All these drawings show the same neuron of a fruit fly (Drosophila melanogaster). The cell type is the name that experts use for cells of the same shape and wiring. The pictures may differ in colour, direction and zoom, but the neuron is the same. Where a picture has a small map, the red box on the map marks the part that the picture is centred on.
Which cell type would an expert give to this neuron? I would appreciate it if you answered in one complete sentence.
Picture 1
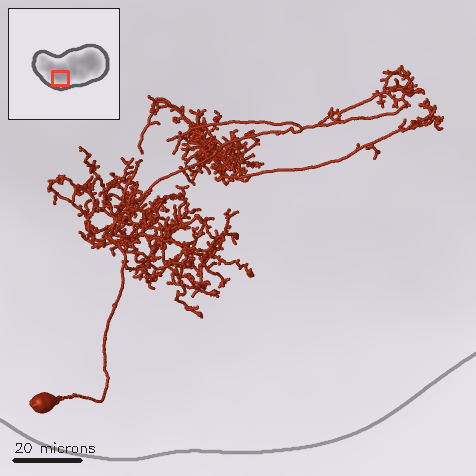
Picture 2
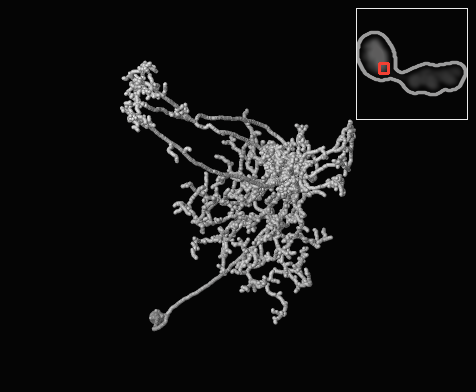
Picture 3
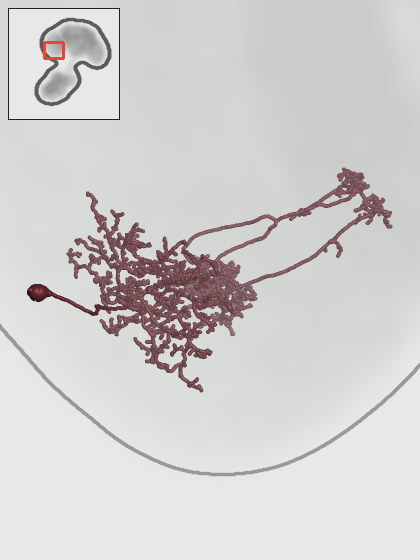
The cell type name for this neuron is TmY16.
